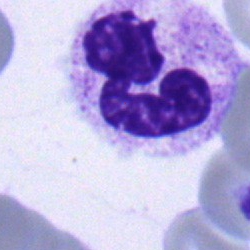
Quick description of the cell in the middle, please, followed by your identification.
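Within the nucleus, the chromatin is dense, dark purple and clumped. No nucleoli are visible. No vacuoles are seen in the cytoplasm. The cell in the middle is a segmented neutrophil.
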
